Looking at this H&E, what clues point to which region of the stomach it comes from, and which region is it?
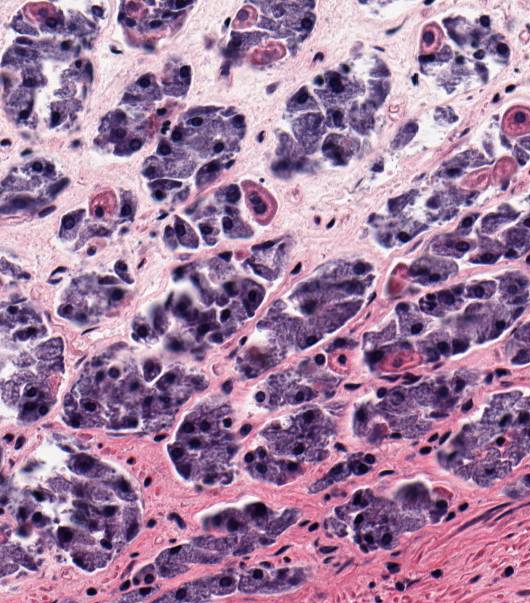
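Fundic glands fill this field. The key is the abundant dark purple granular cytoplasm of cells packed in rounded and elongated nests.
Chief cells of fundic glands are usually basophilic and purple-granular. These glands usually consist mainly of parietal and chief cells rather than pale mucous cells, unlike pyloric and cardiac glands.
Pink septa of loose pale collagen with scattered small dark spindle-shaped nuclei separate the nests. Wavy pink fibres band the bottom right corner diagonally.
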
